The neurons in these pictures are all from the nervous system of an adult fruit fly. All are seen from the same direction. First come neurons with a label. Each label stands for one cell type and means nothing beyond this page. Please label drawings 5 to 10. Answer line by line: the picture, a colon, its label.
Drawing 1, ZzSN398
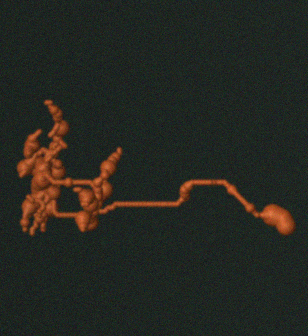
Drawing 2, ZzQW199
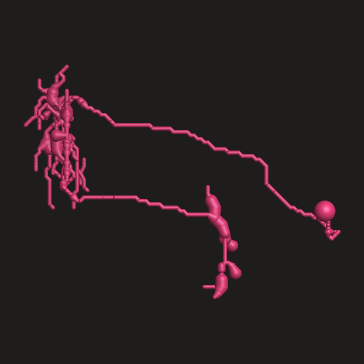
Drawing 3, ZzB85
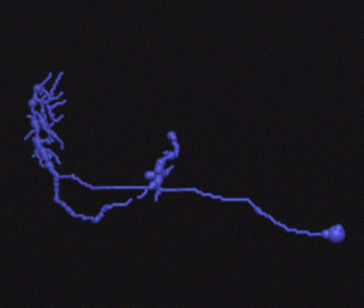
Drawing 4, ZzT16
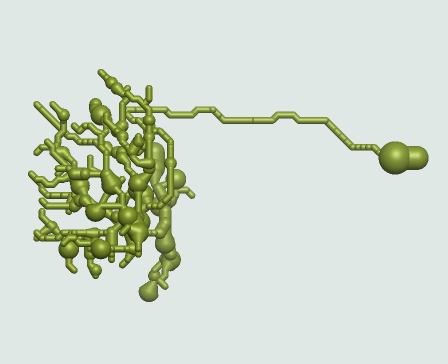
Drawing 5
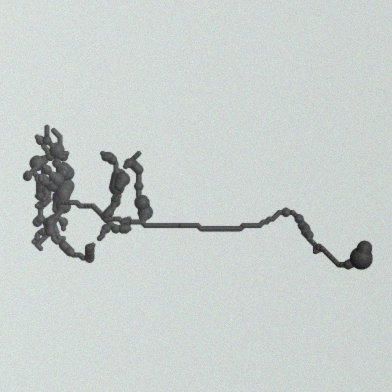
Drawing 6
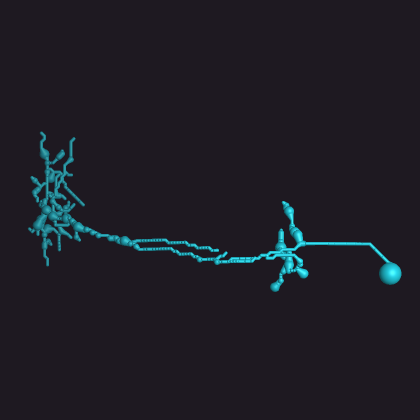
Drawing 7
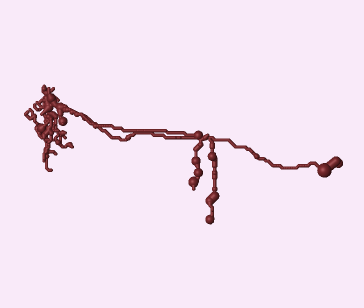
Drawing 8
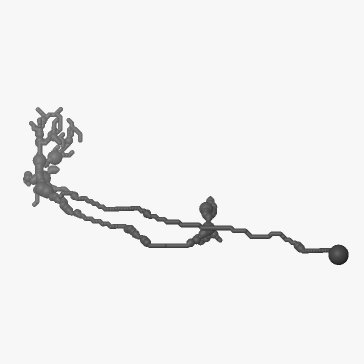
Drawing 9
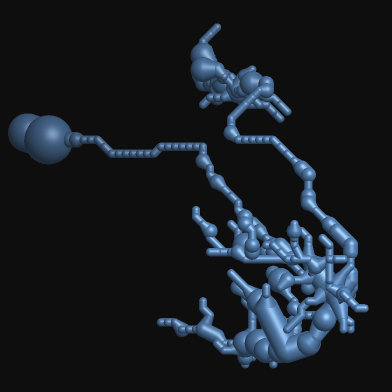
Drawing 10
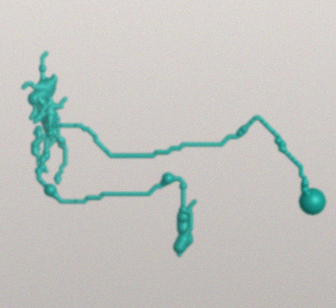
5: ZzSN398
6: ZzB85
7: ZzQW199
8: ZzB85
9: ZzT16
10: ZzQW199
